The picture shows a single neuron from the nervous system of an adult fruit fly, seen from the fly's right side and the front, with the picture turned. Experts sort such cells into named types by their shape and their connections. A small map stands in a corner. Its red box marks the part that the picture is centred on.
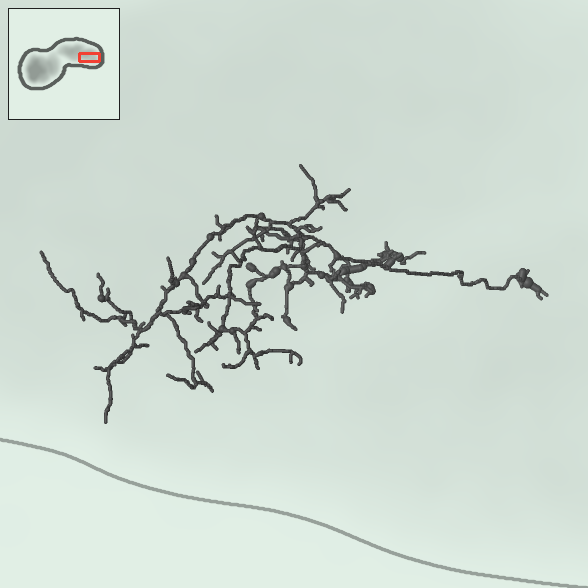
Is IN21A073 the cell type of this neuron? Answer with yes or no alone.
no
